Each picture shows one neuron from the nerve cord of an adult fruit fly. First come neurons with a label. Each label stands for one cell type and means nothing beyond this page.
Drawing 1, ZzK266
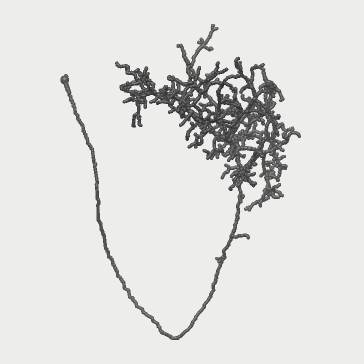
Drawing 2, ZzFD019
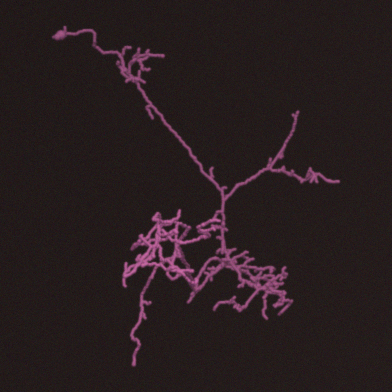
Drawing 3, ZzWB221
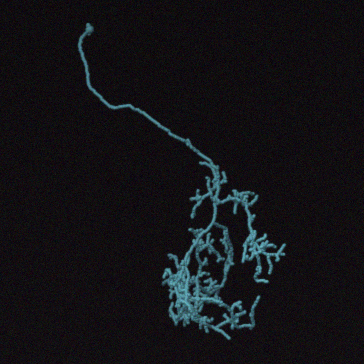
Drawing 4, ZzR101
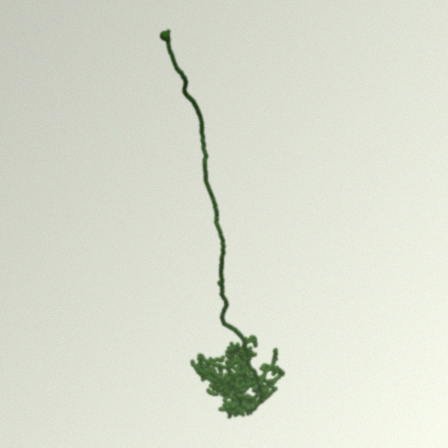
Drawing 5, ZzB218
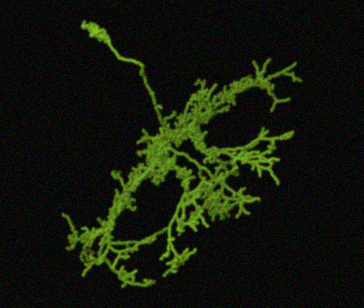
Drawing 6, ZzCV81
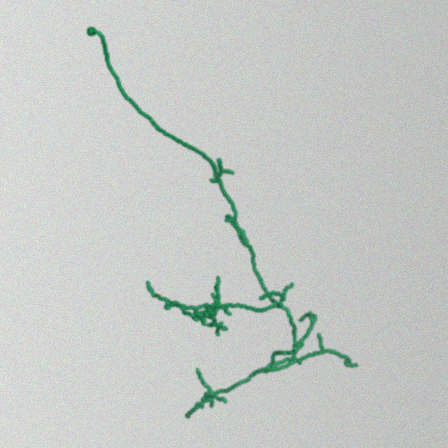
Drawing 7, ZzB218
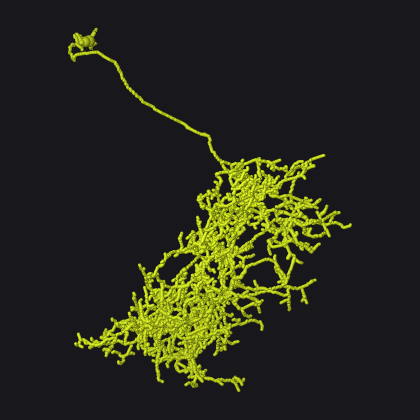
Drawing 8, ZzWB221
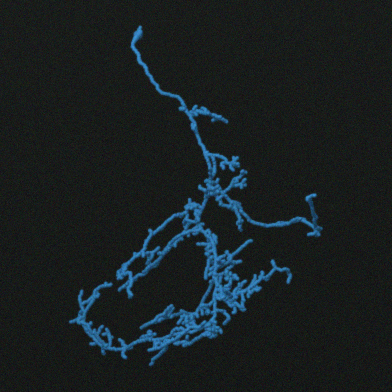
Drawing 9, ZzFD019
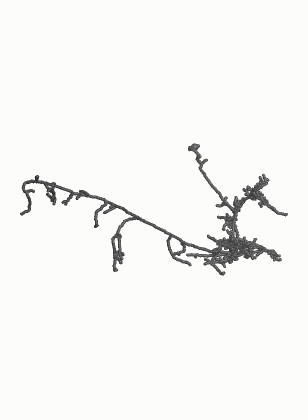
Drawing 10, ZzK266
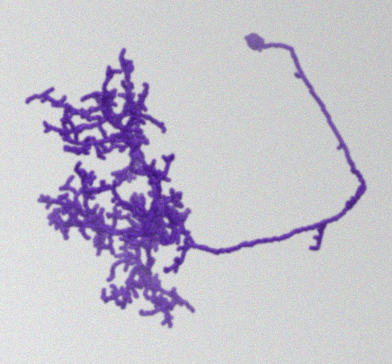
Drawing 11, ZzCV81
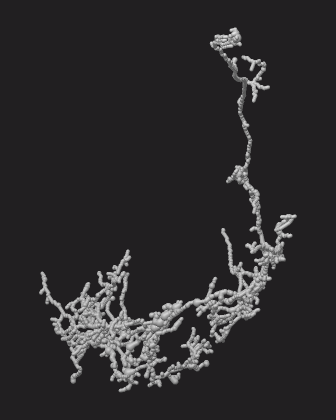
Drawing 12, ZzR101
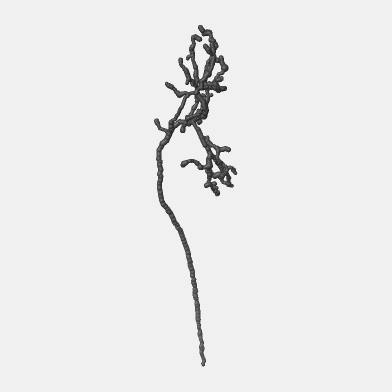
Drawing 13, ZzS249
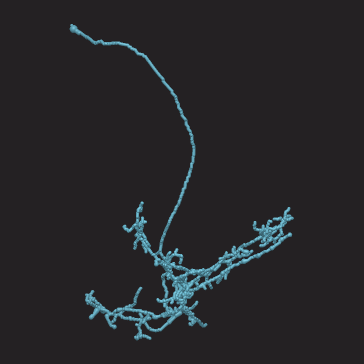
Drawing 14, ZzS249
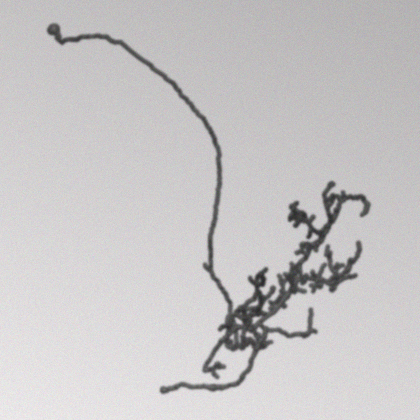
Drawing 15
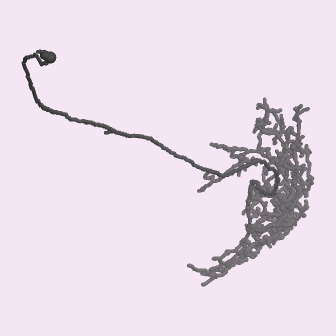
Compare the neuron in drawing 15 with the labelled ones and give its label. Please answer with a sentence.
It belongs to ZzR101.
